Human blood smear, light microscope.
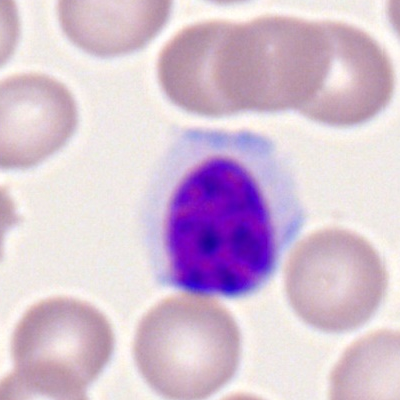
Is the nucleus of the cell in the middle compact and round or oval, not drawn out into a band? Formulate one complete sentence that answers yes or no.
Yes, the cell has a nucleus shaped as one compact round or oval mass.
